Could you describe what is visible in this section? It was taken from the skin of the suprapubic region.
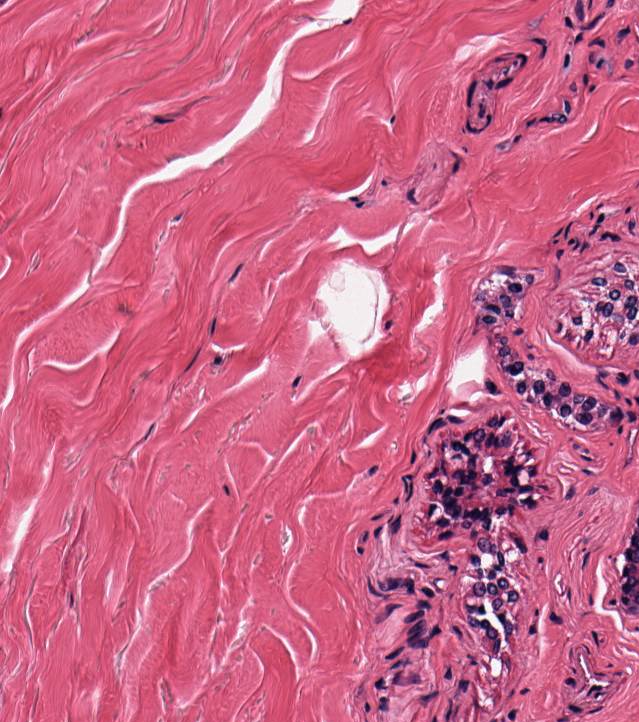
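You've got dense pink collagen across the left and centre, and it's sparsely cellular, just scattered thin, dark, spindle-shaped nuclei between the bundles. A cluster of small glandular tubules sits along the right edge, mostly lower right, where they're lined by cuboidal cells with round, darkly stained nuclei. Up in the top right corner are small vessel profiles lined by elongated dark nuclei.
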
